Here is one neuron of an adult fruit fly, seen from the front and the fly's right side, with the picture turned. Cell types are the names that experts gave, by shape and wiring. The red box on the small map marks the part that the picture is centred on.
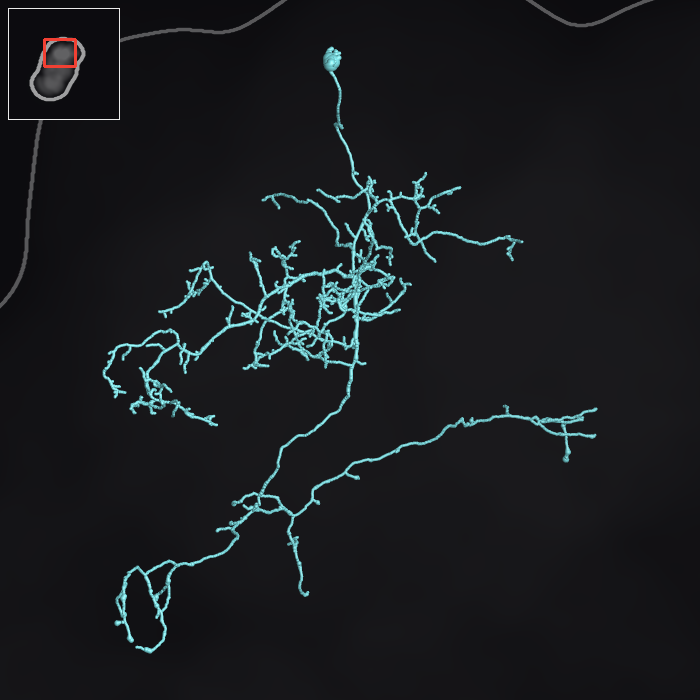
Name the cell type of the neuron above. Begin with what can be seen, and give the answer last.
The cell body can be seen at the top of the picture. The picture shows dozens of branch ends. Its broad class is nerve-cord intrinsic neuron. Its cell type is IN08B067.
